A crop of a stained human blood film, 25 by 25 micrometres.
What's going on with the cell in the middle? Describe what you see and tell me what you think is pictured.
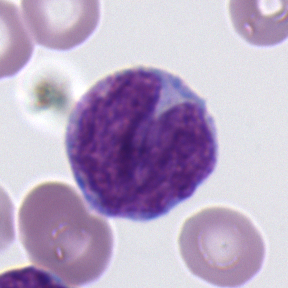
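Cell: round, smooth outline, about 14 micrometres across. Nucleus: about 12 micrometres across, filling about 80% of the cell's area; no distinct nucleoli. Cytoplasm: thin pale-blue rim around the nucleus, widest in the notch; no vacuoles visible. Impression: atypical promyelocyte.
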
